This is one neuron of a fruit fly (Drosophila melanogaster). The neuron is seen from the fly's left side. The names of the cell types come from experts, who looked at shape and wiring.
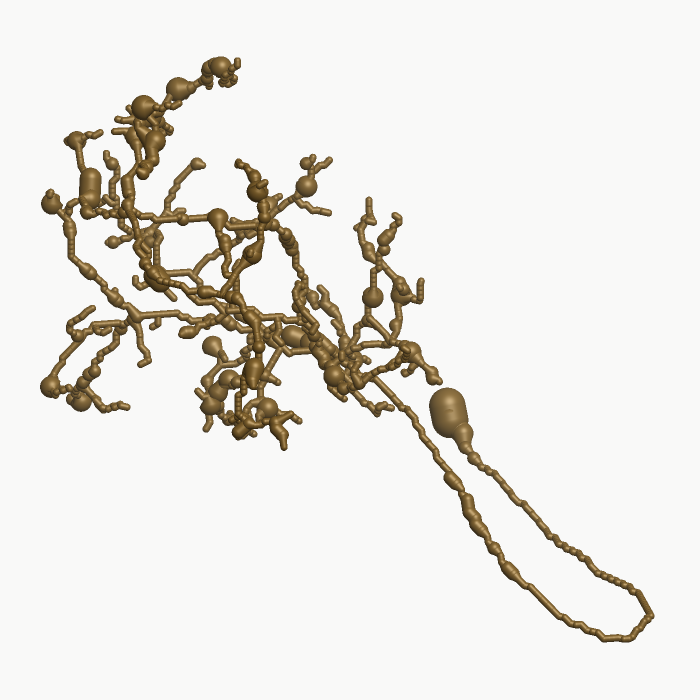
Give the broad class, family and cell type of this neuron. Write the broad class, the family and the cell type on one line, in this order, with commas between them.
central-brain intrinsic neuron, hemilineage LHp1, LHPV4a8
